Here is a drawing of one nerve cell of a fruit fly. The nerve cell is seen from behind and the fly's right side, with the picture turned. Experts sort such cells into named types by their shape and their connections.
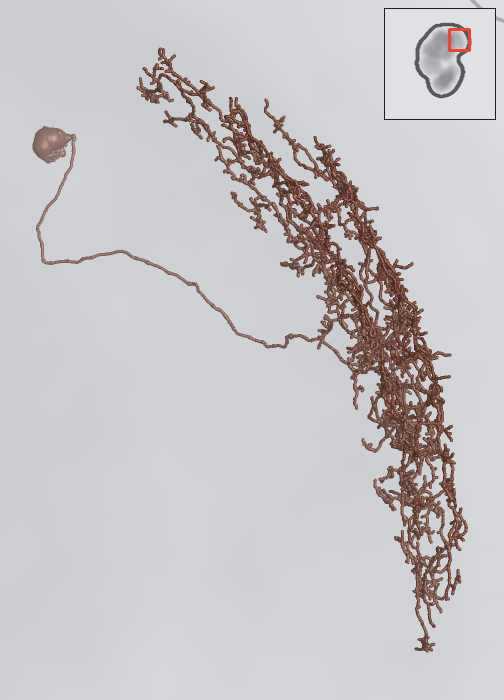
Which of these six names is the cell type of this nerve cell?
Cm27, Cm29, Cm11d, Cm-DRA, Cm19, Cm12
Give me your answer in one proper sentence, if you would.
The nerve cell is typed under the name Cm19.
